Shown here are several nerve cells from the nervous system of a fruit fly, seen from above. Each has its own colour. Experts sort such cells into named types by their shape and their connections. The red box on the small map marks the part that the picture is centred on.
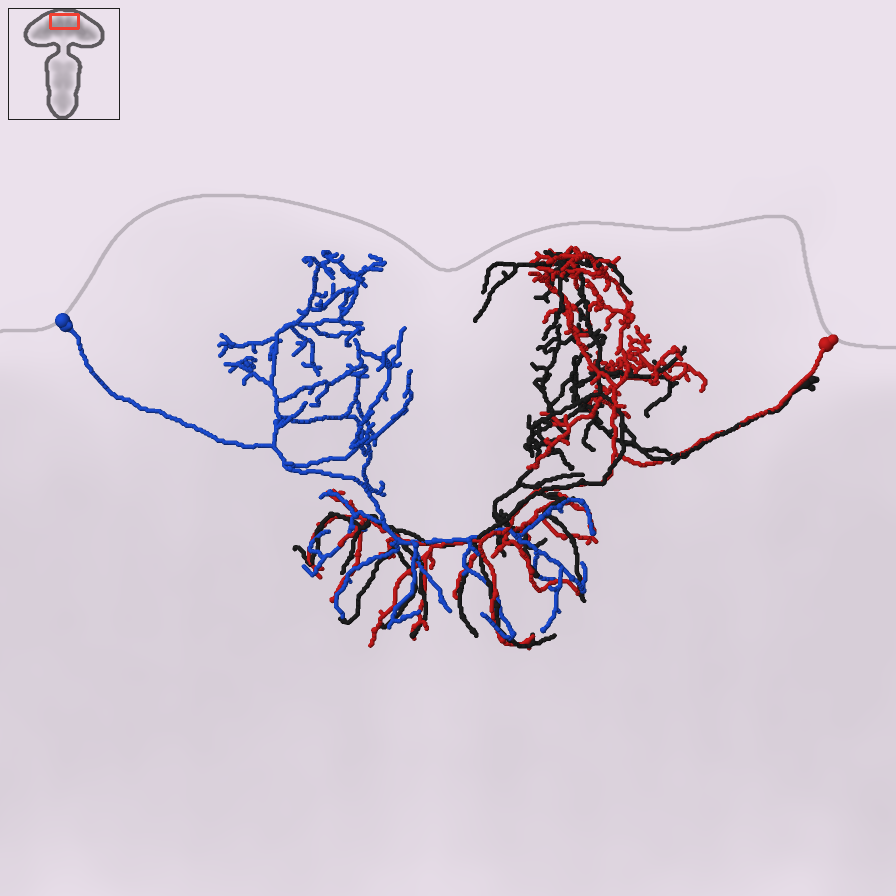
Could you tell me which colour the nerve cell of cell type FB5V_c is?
blue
